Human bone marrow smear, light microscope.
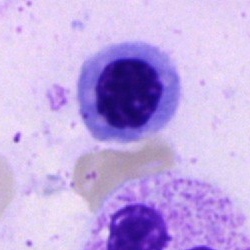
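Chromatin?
Dense, dark purple.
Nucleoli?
None visible.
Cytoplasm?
Blue, with no visible granules.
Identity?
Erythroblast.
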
